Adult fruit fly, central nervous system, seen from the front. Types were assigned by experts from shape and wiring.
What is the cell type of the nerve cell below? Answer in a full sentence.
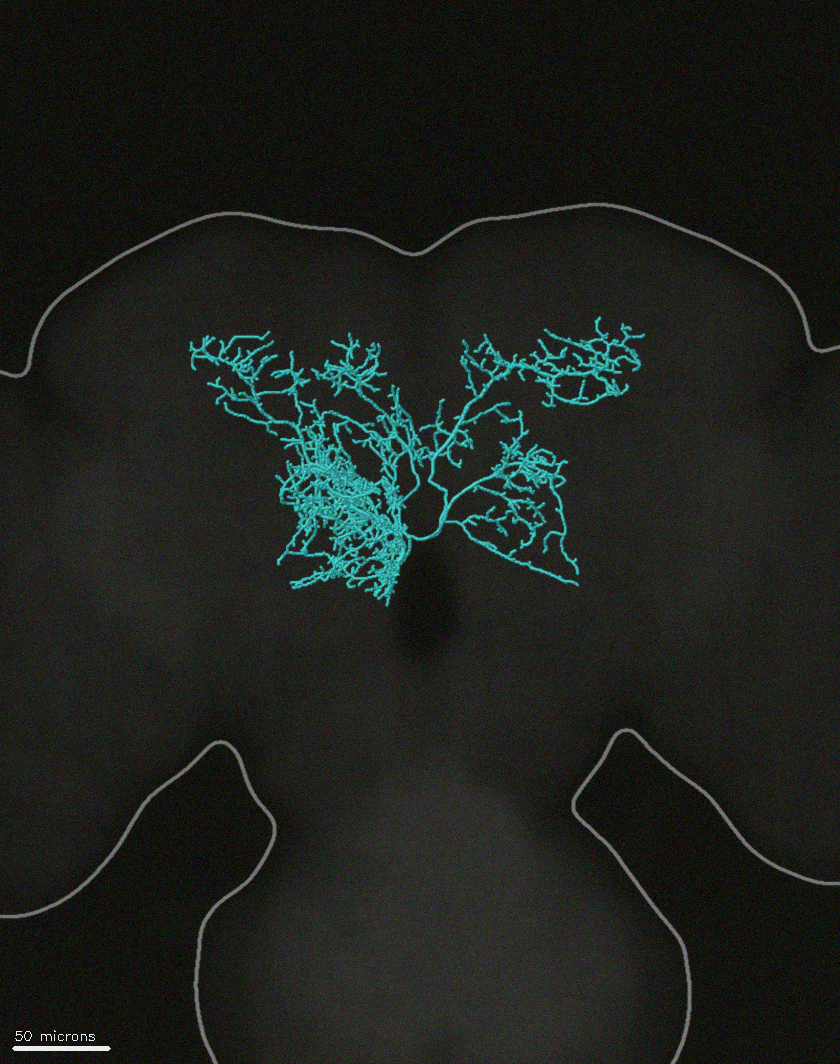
The cell type is VES041.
